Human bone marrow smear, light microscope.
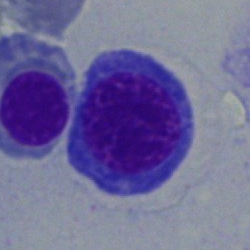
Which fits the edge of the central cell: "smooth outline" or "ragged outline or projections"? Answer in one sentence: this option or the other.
The cell's outline is smooth, without projections.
